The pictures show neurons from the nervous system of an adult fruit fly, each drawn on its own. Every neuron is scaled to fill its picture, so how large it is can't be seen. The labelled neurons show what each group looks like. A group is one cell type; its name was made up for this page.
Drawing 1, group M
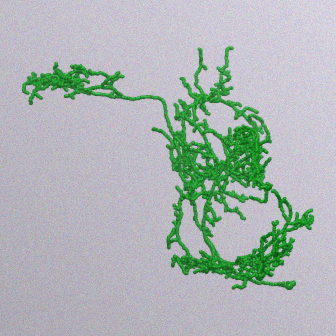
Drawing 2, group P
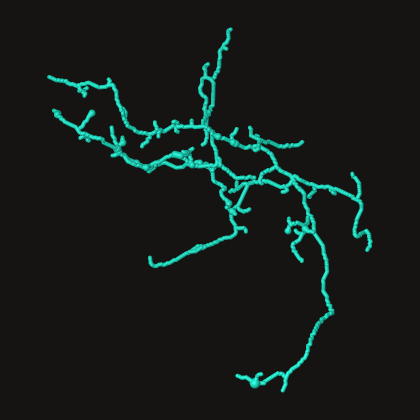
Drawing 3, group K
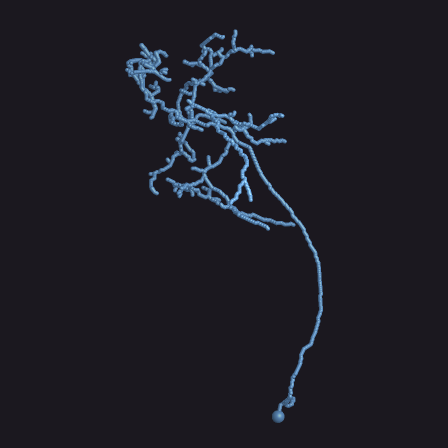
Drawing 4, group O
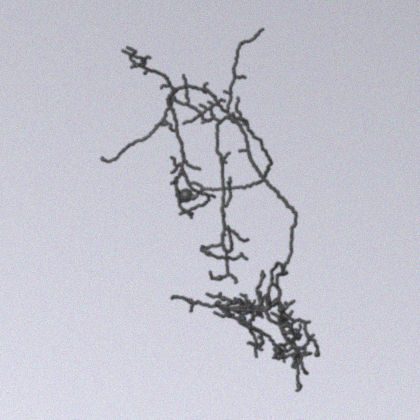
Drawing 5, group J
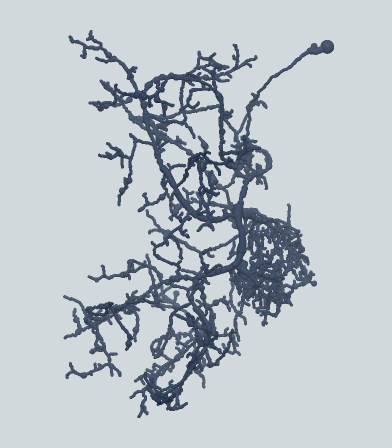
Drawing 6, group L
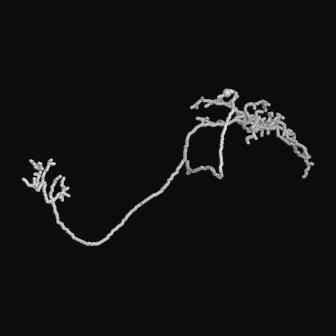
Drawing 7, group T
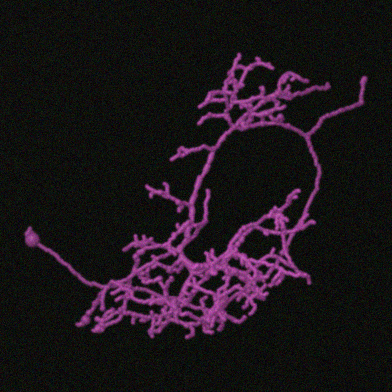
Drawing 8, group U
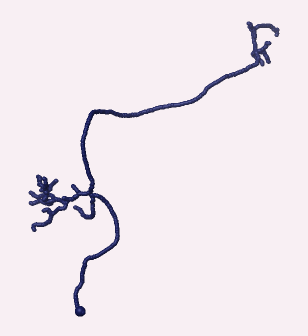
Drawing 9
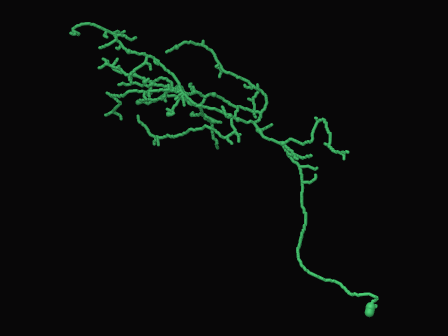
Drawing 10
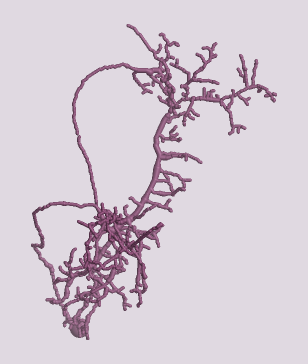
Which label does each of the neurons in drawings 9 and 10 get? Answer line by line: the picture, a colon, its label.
9: group P
10: group T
